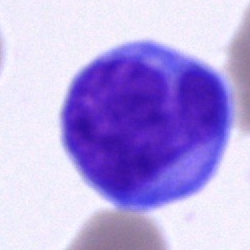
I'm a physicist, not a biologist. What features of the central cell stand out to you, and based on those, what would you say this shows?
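Roughly round outline. Nucleus fills most of cell; pale curved cleft through its upper right part. Cytoplasm a thin rim, widest at lower right. Blast.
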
